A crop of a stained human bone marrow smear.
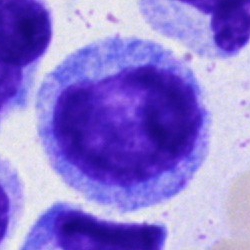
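Promyelocyte, the central cell in a stained human bone marrow smear under the light microscope. The cell has a round outline, and the nucleus occupies most of it. The chromatin is dark purple with some paler patches. No distinct coarse granules are visible in the cytoplasm.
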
